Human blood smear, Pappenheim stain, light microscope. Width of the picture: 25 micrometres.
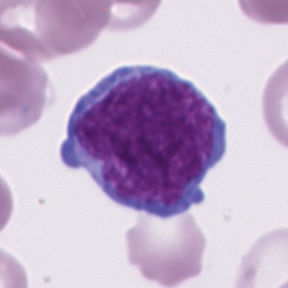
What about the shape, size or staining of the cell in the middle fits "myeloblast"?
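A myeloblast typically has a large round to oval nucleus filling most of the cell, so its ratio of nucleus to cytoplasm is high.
That goes with what is shown: a nucleus about 12 micrometres across in a cell about 14 micrometres across, filling about 70% of the cell's area.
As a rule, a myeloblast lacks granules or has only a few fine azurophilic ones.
No granules are visible in this cytoplasm.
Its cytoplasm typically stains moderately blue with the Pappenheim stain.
Here the cytoplasm forms a narrow rim that stains blue. The outline is roughly round, and the chromatin is finely stippled rather than clumped into coarse dark blocks.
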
